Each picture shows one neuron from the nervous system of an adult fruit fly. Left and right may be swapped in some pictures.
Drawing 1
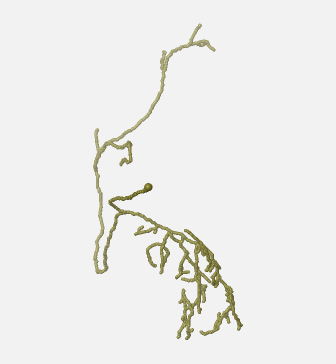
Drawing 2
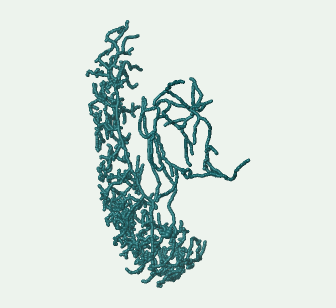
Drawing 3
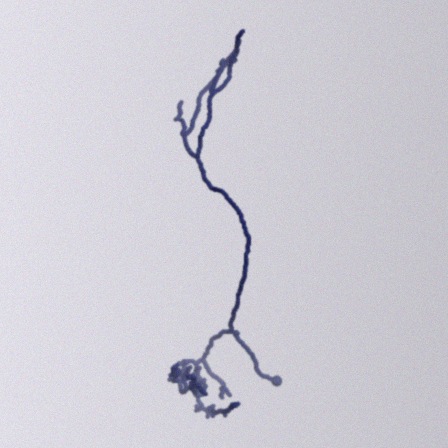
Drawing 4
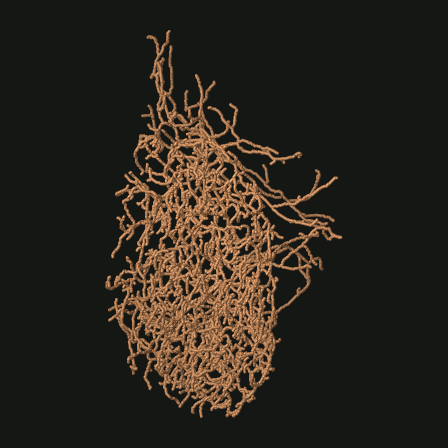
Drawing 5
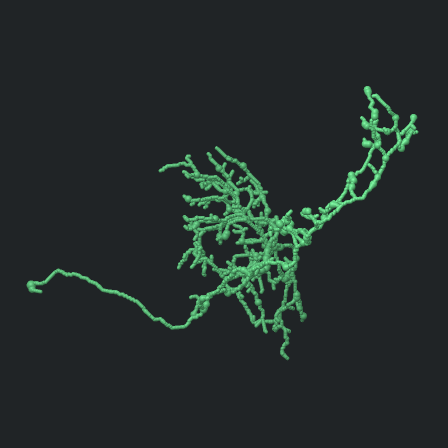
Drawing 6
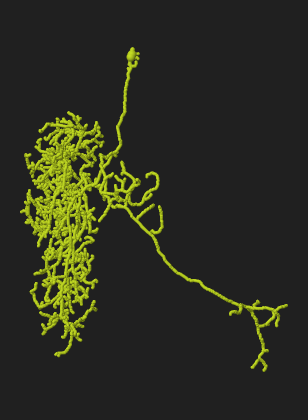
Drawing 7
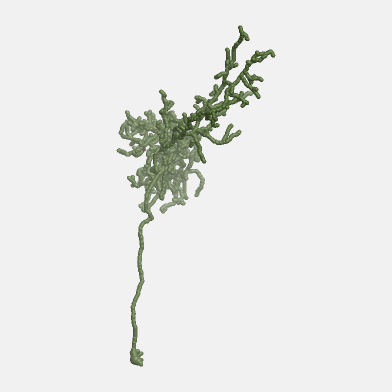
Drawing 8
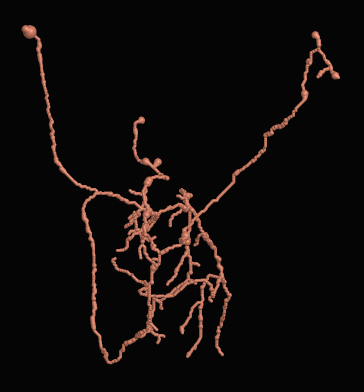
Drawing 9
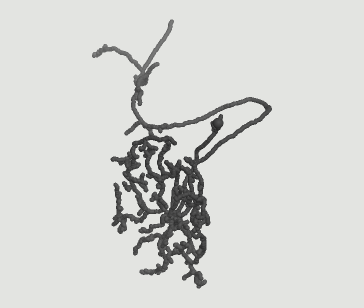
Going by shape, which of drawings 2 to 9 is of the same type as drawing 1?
8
